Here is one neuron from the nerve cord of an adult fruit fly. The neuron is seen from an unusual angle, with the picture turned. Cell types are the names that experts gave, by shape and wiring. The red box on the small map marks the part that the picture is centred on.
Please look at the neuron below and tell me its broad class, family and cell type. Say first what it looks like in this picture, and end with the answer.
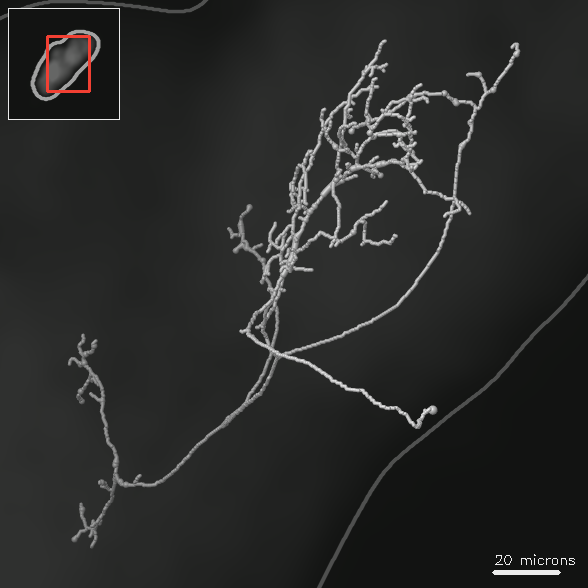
By the scale bar it is about 160 microns tall in this view. Dozens of branch ends can be seen. It is a nerve-cord intrinsic neuron. The family is hemilineage 18B. Its cell type is IN18B051.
